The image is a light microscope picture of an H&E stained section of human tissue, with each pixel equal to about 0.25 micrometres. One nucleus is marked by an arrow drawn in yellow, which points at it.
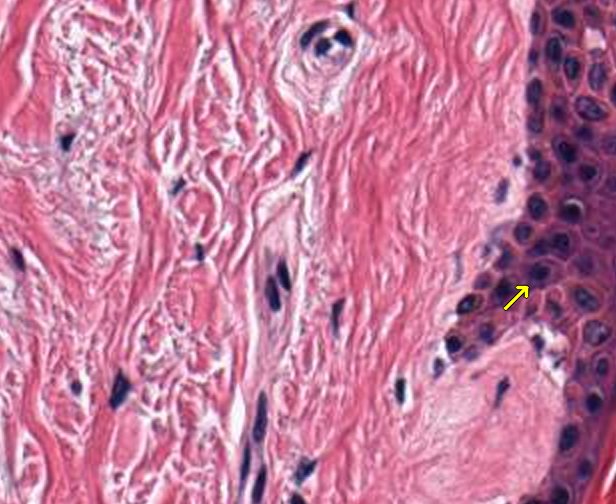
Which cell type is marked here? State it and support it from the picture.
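It is a keratinocyte. The nucleus is oval and dark, about the same size as the nuclei of the neighbouring cells. The nucleus sits roughly in the middle of the cell, with a rim of cytoplasm on all sides. The cytoplasm is purplish-pink and bounded by a thin, paler outline that separates it from adjacent cells.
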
